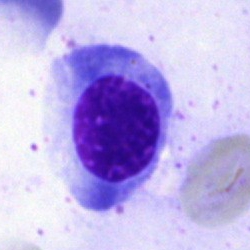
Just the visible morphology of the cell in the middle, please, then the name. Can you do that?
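Nucleus off-centre; cytoplasmic rim thinnest on its right side. No distinct nucleolus. Cytoplasm abundant, blue-staining, no visible granules. Erythroblast.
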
